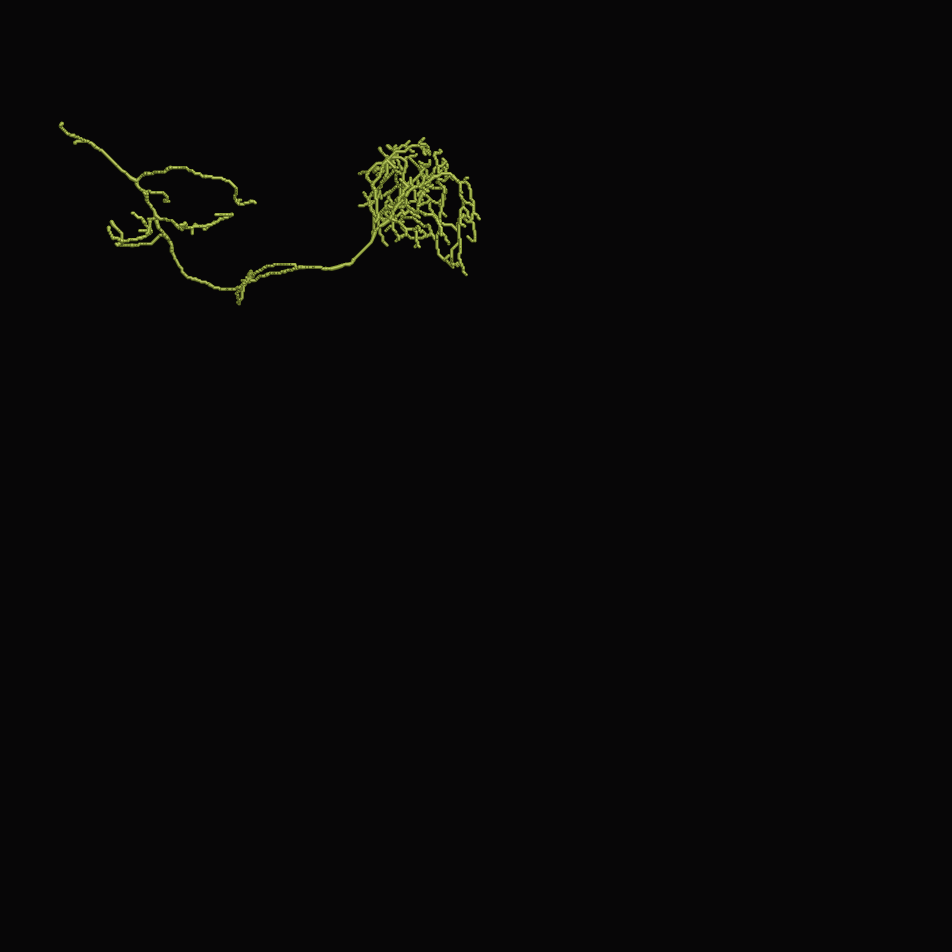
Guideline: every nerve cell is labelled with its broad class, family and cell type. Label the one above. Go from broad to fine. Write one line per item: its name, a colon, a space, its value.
broad class: visual projection neuron
family: hemilineage VPNp&v1_ventral
cell type: LC39a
